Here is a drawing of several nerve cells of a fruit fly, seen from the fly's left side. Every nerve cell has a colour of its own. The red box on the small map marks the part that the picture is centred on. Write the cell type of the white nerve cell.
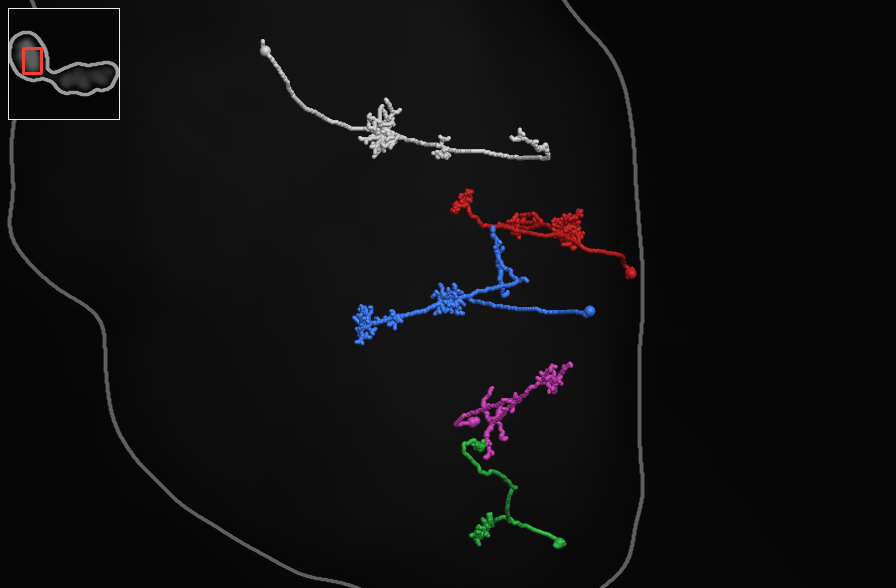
Tm4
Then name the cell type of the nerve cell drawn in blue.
T2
